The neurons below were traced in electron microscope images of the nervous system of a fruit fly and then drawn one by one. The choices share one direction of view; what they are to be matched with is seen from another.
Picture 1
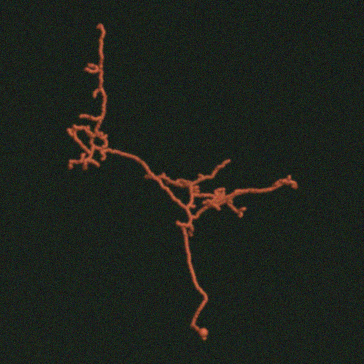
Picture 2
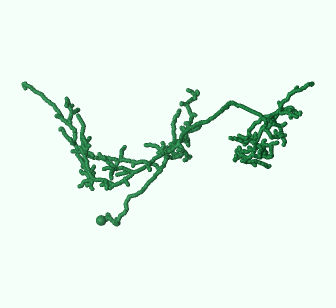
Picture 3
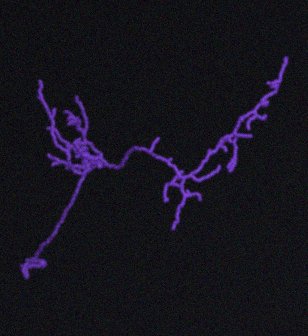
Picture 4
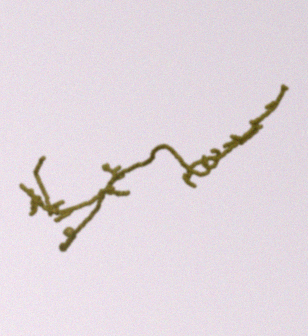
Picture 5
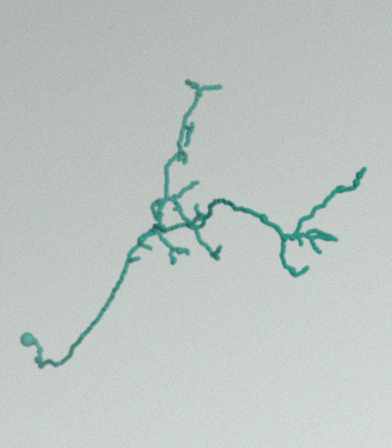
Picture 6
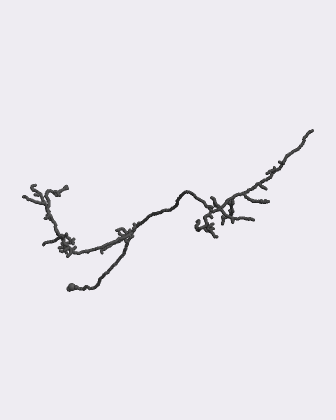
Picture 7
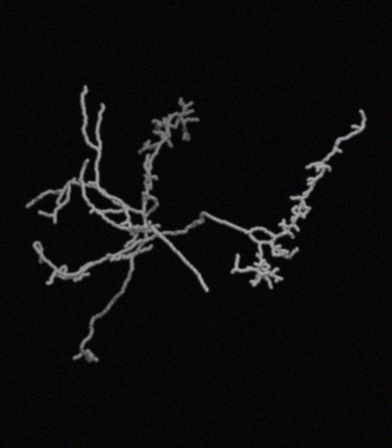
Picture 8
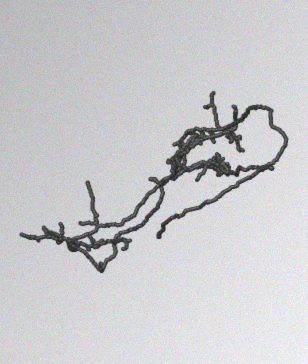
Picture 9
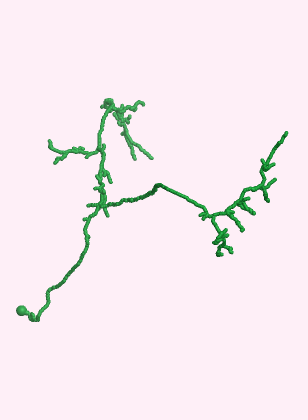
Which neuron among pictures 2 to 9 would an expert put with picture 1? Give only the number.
3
